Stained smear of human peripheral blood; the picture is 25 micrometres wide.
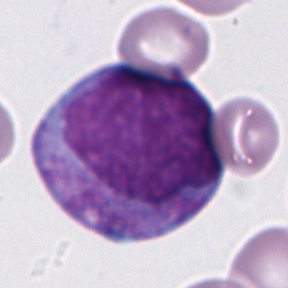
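Promyelocyte, the cell in the middle of this blood smear. Its outline is roughly round with a smooth margin, and the nucleus sits toward the upper right. The cytoplasm makes a crescent along the lower left side, and you won't find coarse granules in it.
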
